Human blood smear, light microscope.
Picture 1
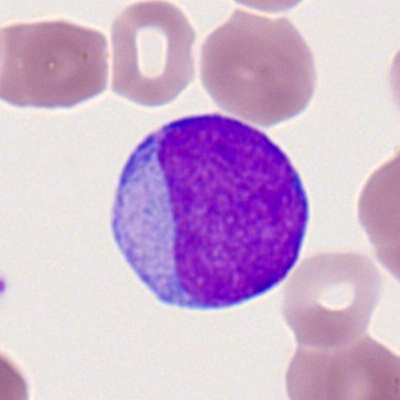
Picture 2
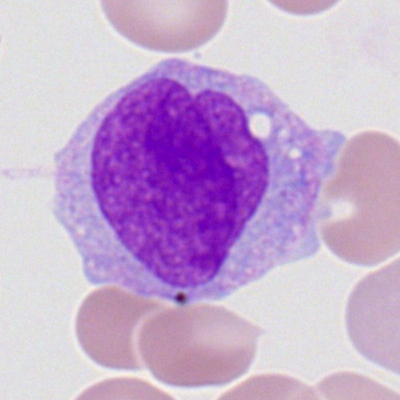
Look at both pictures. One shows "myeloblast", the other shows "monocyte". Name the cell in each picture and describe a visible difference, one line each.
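Picture 1 – myeloblast. No vacuoles are seen in the cytoplasm.
Picture 2 – monocyte. A few clear vacuoles lie in the cytoplasm at the upper right.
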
